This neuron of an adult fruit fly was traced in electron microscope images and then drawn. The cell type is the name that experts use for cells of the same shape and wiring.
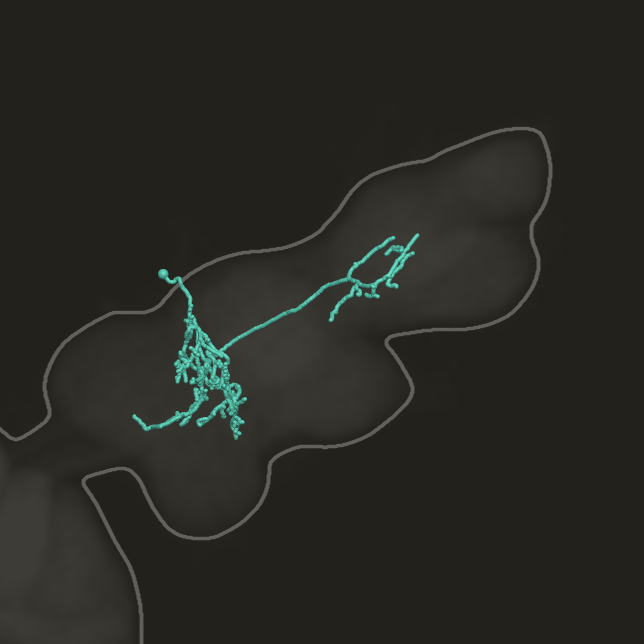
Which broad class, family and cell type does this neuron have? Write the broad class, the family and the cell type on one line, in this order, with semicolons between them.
nerve-cord intrinsic neuron; hemilineage 17A; IN17A087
